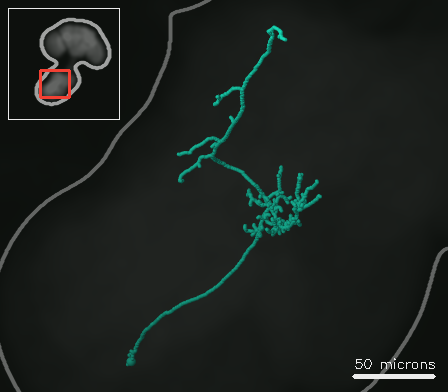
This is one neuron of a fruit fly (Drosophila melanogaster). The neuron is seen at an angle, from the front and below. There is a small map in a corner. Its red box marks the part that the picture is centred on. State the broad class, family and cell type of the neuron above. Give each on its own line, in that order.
nerve-cord intrinsic neuron
hemilineage 06A
IN06A071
